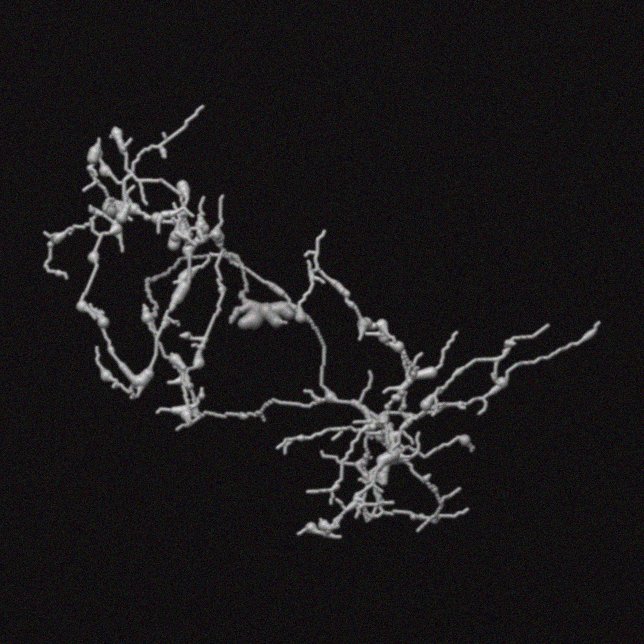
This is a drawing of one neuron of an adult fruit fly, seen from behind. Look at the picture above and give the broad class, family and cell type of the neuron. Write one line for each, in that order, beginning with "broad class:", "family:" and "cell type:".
broad class: nerve-cord intrinsic neuron
family: hemilineage 13B
cell type: IN13B090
